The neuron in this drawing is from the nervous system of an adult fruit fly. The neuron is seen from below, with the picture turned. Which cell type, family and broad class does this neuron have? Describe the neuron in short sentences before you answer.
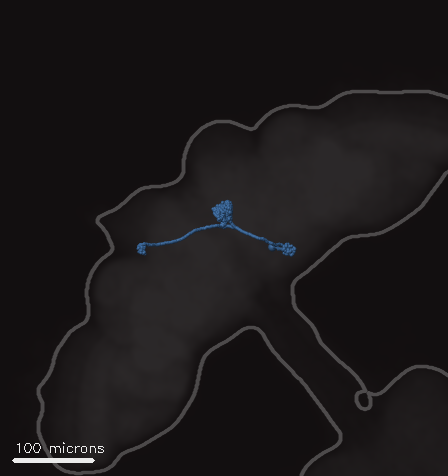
It lies in the brain. By the scale bar it is about 200 microns wide in this view. Its cell type is EPG. Its family is called class CX. This is a central-brain intrinsic neuron.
